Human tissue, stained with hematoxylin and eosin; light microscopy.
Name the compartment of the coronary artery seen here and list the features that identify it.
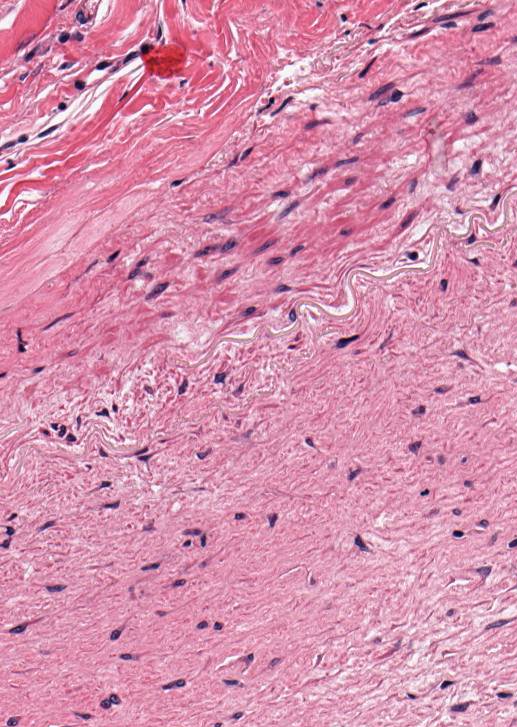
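I'm looking at tunica intima. Its lower half is finely fibrillary pale pink stroma with sparse, evenly scattered spindle and stellate nuclei.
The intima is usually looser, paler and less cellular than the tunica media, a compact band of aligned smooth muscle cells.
Then a thin, wavy, glassy pale line runs obliquely across the middle from the right edge toward the left.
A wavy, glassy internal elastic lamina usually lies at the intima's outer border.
Above that line, elongated blunt-ended nuclei align obliquely in parallel, and dense wavy, deeply eosinophilic collagen fills the upper left corner.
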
